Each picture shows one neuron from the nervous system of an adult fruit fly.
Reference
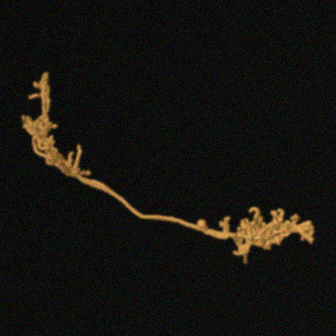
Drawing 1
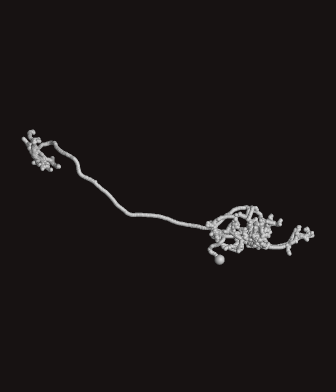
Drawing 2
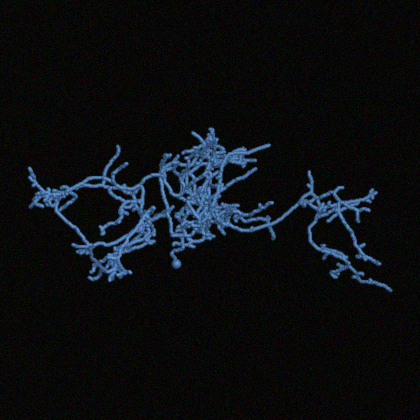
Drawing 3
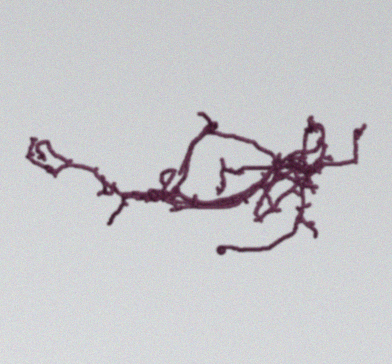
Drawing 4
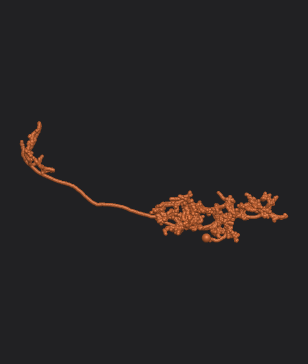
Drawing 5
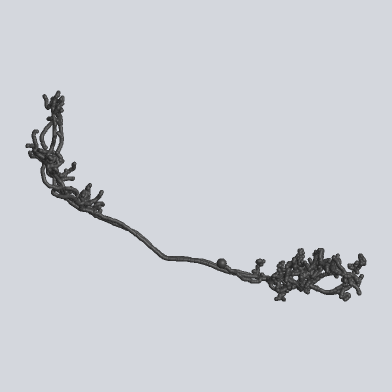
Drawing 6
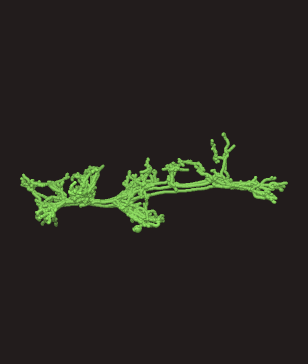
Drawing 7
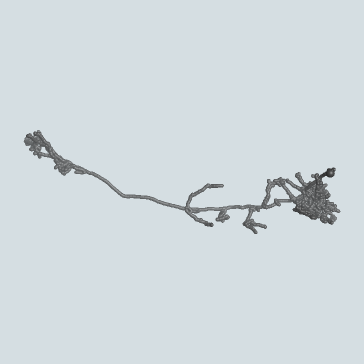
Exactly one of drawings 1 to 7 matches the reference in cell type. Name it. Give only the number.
5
